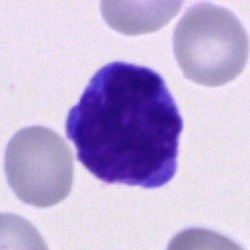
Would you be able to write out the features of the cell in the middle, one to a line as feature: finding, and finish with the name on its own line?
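Nucleus: fills almost the whole cell
Nucleoli: none to be seen
Cytoplasm: just a thin, slightly paler blue rim, mostly at the lower right edge
Granules: none visible
Name: blast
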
